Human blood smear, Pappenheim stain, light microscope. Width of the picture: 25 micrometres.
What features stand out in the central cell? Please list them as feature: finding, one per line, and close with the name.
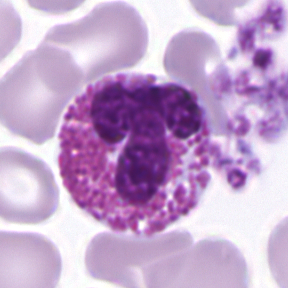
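Nucleus: split into three lobes, see
Cytoplasm: packed with coarse round granules
Granule colour: pinkish-red
Spread: granules on all sides of the nucleus
Name: eosinophil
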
